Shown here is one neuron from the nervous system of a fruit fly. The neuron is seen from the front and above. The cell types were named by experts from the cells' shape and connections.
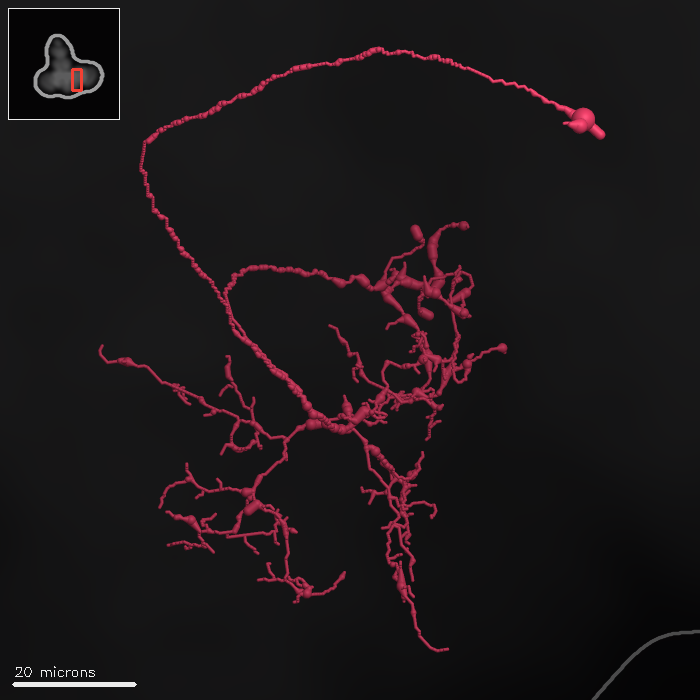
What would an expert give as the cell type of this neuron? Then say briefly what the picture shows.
The cell type is CB2710. Its broad class is central-brain intrinsic neuron. The cell body is at the upper right of the picture. From top to bottom in the picture it spans about 100 microns. The picture shows dozens of branch ends.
